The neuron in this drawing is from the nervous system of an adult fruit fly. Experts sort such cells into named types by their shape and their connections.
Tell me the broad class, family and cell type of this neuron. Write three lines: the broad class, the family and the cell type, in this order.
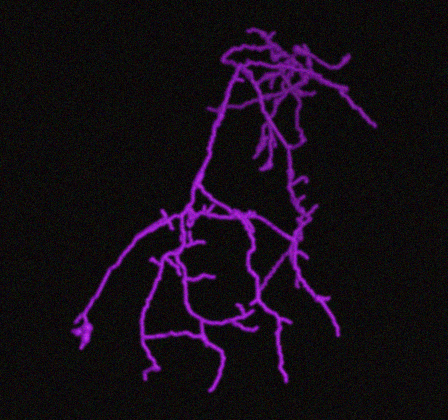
central-brain intrinsic neuron
hemilineage SLPpl3
CB3141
